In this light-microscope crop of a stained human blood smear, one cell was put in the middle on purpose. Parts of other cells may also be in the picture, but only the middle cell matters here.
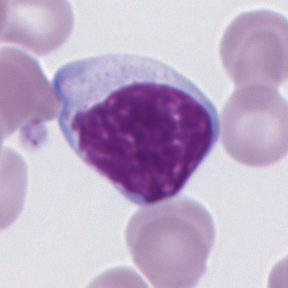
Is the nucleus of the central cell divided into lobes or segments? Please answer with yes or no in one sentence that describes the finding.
No, what this cell has is an undivided, compact round, oval or kidney-shaped nucleus.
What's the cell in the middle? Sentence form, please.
The crop centres on a single cell, and that cell is a large granular lymphocyte.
